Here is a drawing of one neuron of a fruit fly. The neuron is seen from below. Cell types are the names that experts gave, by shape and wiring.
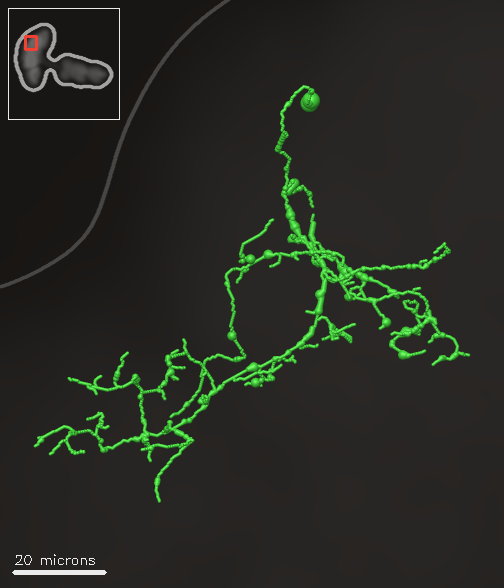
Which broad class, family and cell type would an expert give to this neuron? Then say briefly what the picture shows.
It is a central-brain intrinsic neuron. Its family is hemilineage VLPd&p1_dorsal. Its cell type is CB4197. It is in the brain and does not reach the nerve cord. The cell body is at the top of the picture. From left to right in the picture it spans about 95 microns.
